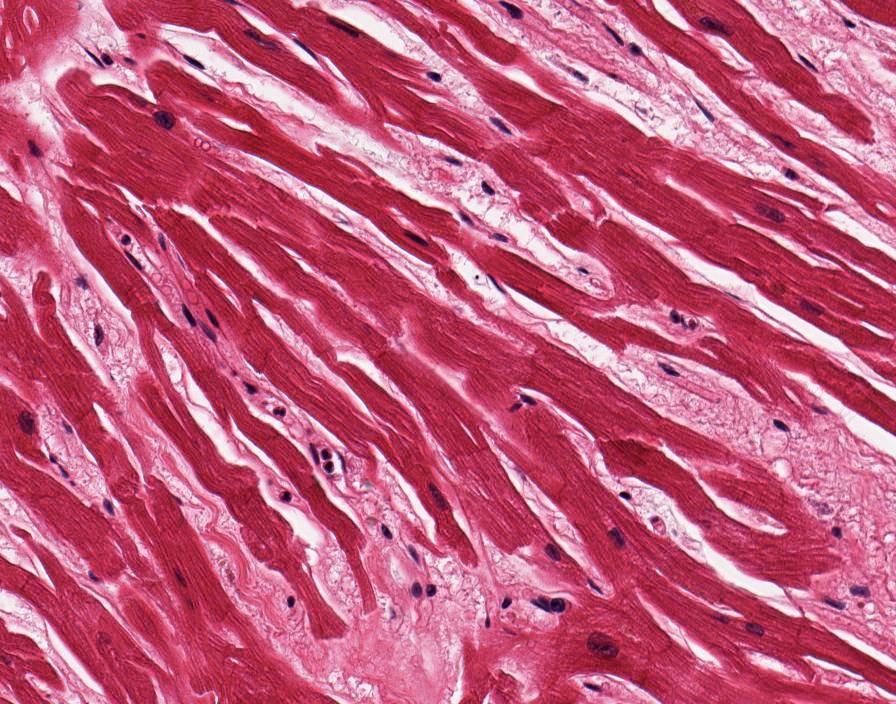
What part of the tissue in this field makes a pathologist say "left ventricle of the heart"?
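Left ventricle of the heart, then; I'll start with the fibres. Elongated muscle fibres run in roughly parallel bands, diagonally from the upper left towards the lower right of the field. Many of them, I see, branch and join neighbouring fibres.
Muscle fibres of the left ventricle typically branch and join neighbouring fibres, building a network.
So that branching goes with the name. Now the nuclei within the fibres: they are oval and lie in the centre of each fibre. Between the fibres, small dark spindle-shaped and oval nuclei are scattered through the tissue.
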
